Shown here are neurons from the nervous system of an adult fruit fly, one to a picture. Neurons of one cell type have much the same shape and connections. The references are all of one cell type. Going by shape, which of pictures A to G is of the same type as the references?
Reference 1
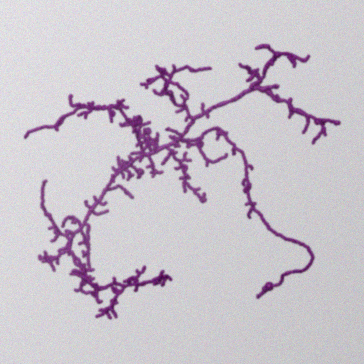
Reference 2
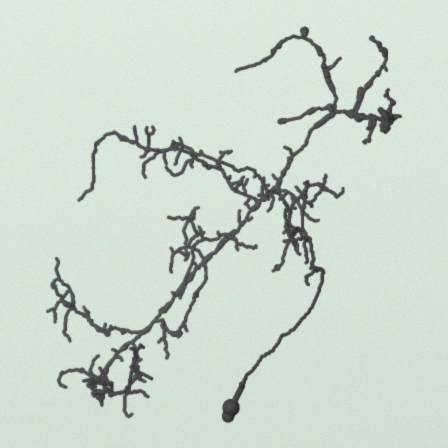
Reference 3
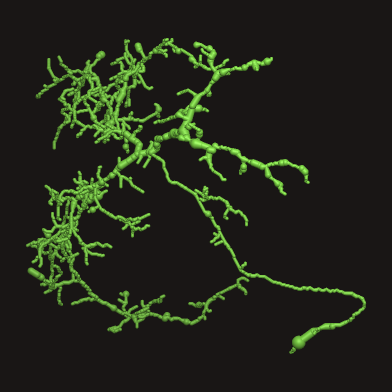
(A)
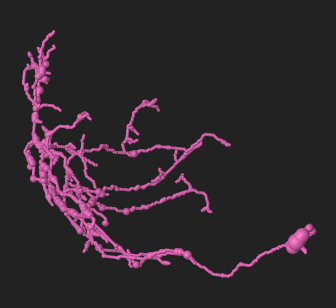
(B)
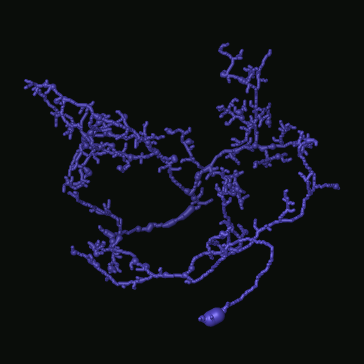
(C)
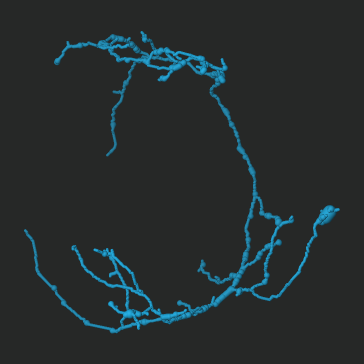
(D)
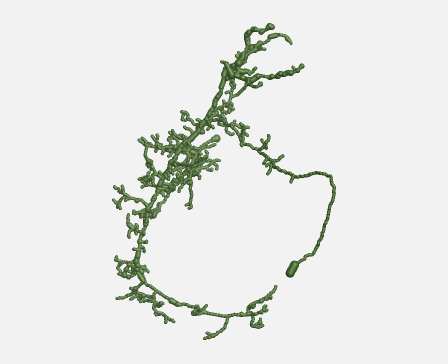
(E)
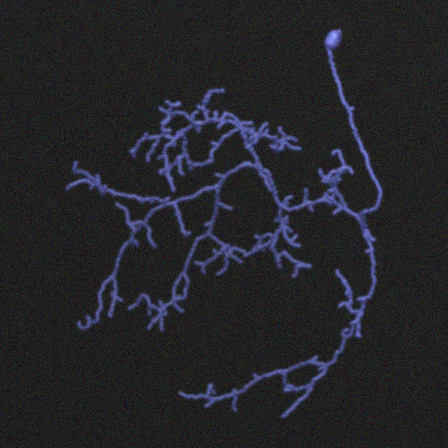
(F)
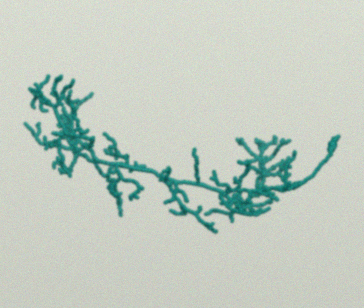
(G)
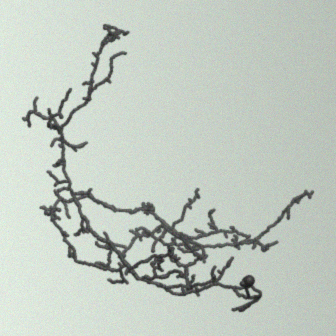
D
